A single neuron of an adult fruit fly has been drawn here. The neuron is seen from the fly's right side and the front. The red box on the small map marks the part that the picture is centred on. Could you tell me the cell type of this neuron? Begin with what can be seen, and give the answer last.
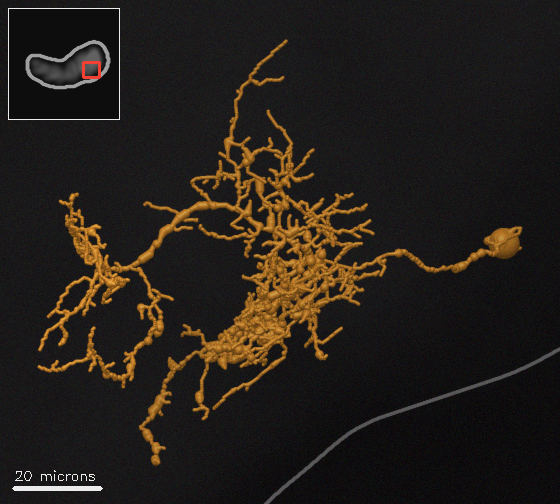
From left to right in the picture it spans about 110 microns. In this view it is about as wide as it is tall. It is a central-brain intrinsic neuron. It is of cell type GNG573.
